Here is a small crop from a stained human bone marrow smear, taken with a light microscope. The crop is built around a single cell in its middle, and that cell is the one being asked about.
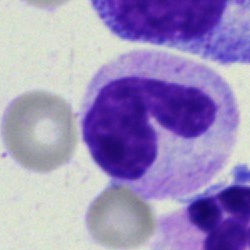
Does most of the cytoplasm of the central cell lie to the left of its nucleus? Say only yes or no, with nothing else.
No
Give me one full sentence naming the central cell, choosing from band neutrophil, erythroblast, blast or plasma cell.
Looking at the middle of the crop, the cell there is a band neutrophil.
